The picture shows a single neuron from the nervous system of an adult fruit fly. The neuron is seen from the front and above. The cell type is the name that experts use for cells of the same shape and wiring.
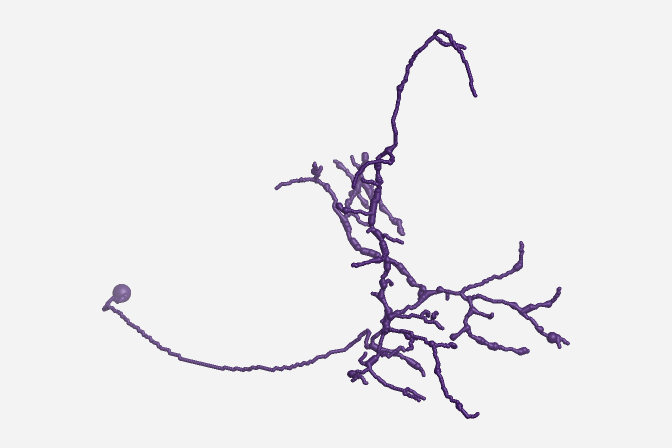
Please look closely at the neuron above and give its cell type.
IN13B059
